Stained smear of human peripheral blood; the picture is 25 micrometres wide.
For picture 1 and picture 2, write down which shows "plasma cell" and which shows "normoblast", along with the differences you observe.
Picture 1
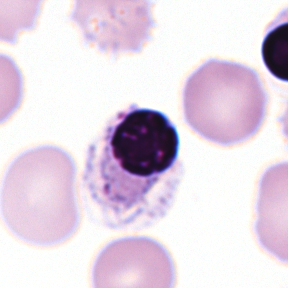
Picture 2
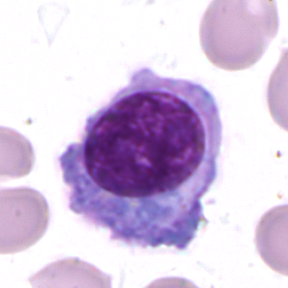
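Picture 1 shows the normoblast; picture 2 shows the plasma cell. Cytoplasm: very pale, faintly greyish-lilac in the normoblast; blue in the plasma cell, staining most deeply at the lower left edge, with a paler band beside the nucleus on its right.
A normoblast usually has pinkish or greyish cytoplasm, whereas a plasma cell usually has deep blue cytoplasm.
Nucleus: in the normoblast, off-centre toward the upper right, with dark purple, densely condensed chromatin; in the plasma cell, round to slightly oval with a smooth border and no indentation, about 11 by 9 micrometres, filling about 50% of the cell's area. Plasma cell size: about 15 micrometres across. Outline: irregular and ragged in both, most of all on the lower left in the normoblast, frayed along the lower left side in the plasma cell.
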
